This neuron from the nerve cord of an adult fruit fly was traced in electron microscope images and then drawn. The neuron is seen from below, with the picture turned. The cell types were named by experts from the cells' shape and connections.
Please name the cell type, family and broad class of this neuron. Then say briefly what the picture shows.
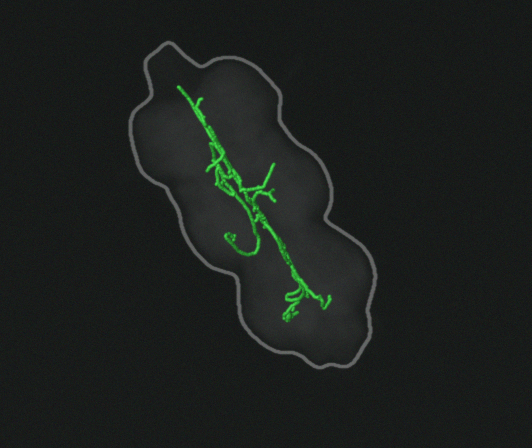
Its cell type is AN09A005. Its family is hemilineage 09A. This is an ascending neuron. As drawn here it is taller than it is wide.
